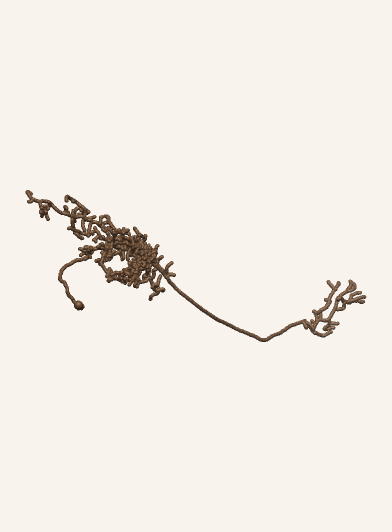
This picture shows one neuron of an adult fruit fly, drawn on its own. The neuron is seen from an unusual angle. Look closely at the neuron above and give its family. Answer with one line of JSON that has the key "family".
{"family": "hemilineage 06B"}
